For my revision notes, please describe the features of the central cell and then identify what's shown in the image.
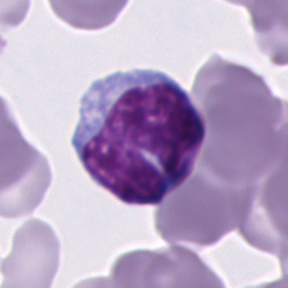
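The nucleus forms a single rounded mass without lobes; a thin, pale, slit-like streak crosses its lower right part. The cytoplasm contains no large coloured granules, and its edge is slightly uneven at the upper left. The cell is a typical lymphocyte.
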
